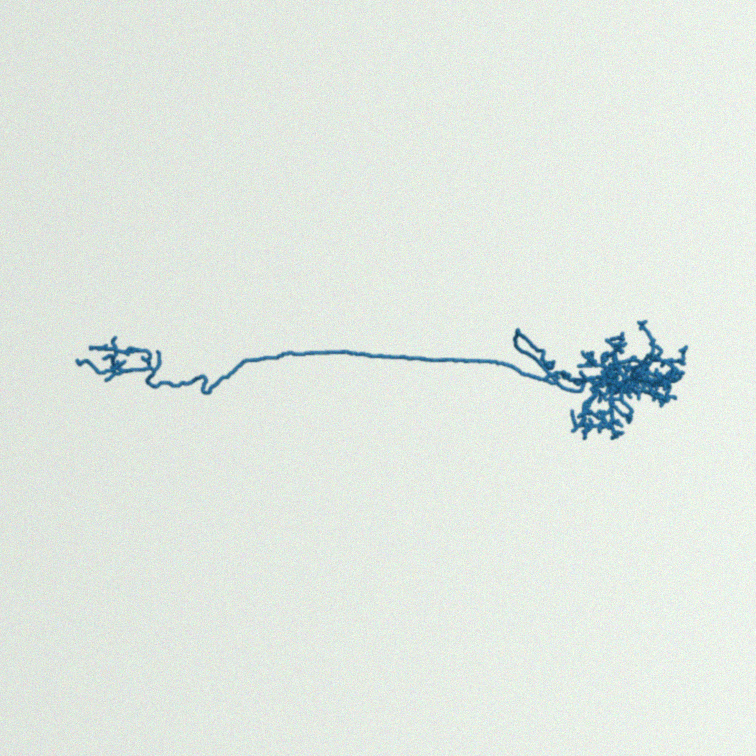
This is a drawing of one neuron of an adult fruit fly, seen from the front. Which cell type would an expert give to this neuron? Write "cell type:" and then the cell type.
cell type: CB0115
